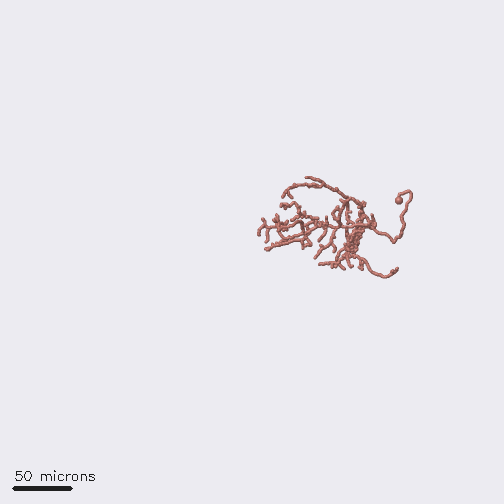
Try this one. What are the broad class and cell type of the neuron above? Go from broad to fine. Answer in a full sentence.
A central-brain intrinsic neuron, type PS176.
